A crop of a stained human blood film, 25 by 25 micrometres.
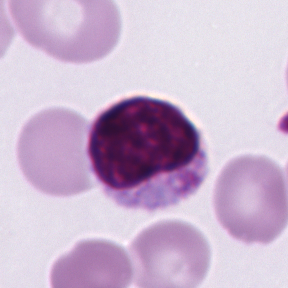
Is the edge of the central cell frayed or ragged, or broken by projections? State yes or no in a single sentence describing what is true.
No, the outline of this cell is smooth and free of projections.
